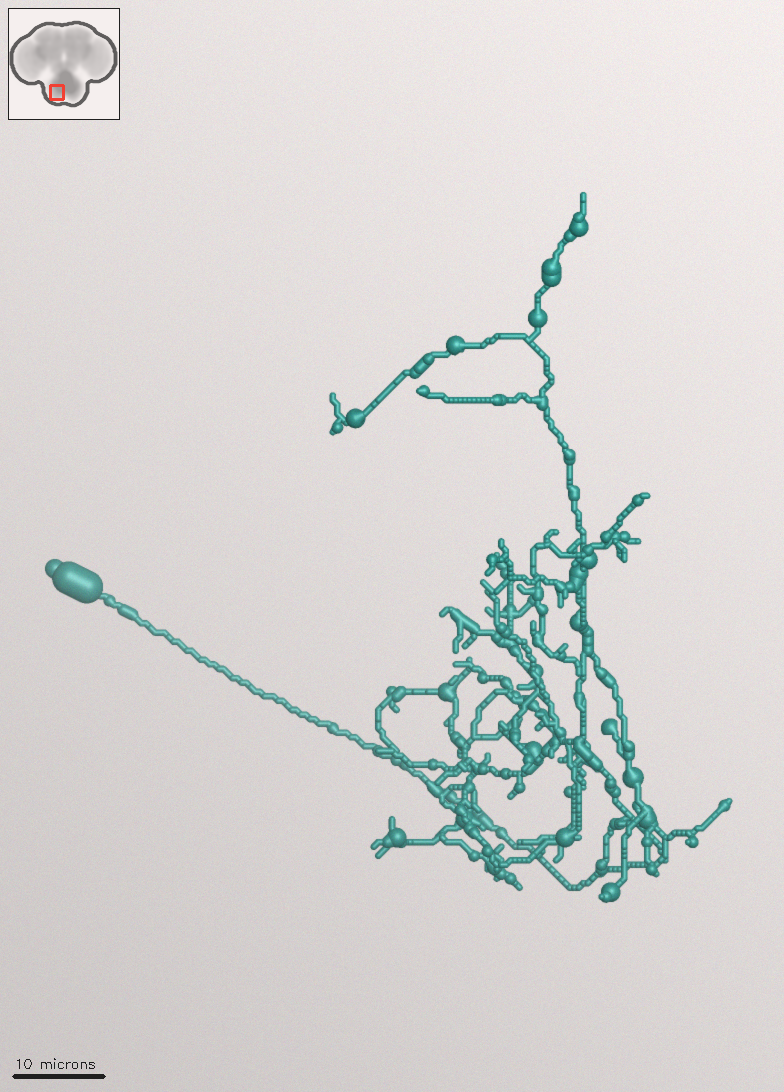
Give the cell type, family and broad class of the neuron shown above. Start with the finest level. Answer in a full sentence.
Type IN01B083_c of hemilineage 01B, a nerve-cord intrinsic neuron.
